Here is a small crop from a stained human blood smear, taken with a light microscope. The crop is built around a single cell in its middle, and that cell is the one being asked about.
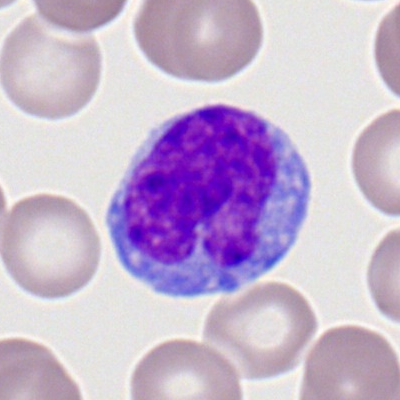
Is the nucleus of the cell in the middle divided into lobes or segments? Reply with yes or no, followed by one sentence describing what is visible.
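No. The nucleus has a deep notch in its lower edge, giving it a bean shape.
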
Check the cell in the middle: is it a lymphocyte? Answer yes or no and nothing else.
no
